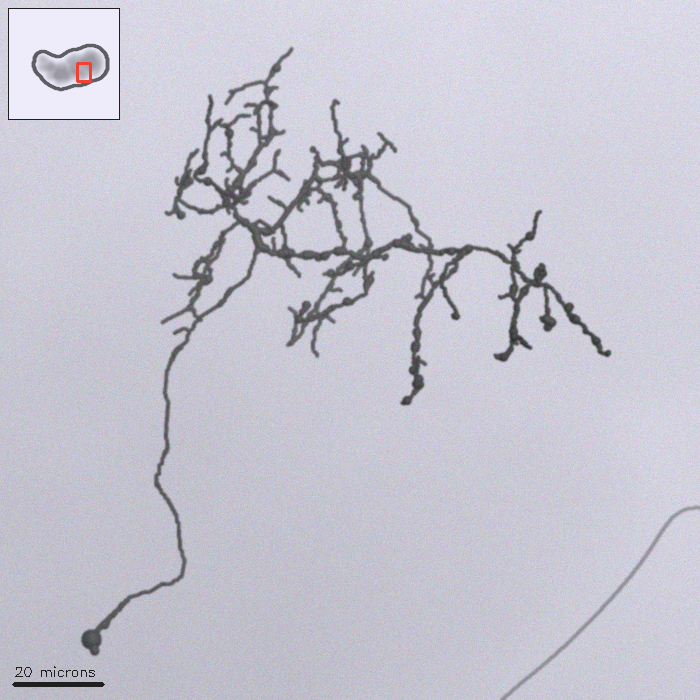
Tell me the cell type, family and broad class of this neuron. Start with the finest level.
IPS001; hemilineage LB3; central-brain intrinsic neuron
